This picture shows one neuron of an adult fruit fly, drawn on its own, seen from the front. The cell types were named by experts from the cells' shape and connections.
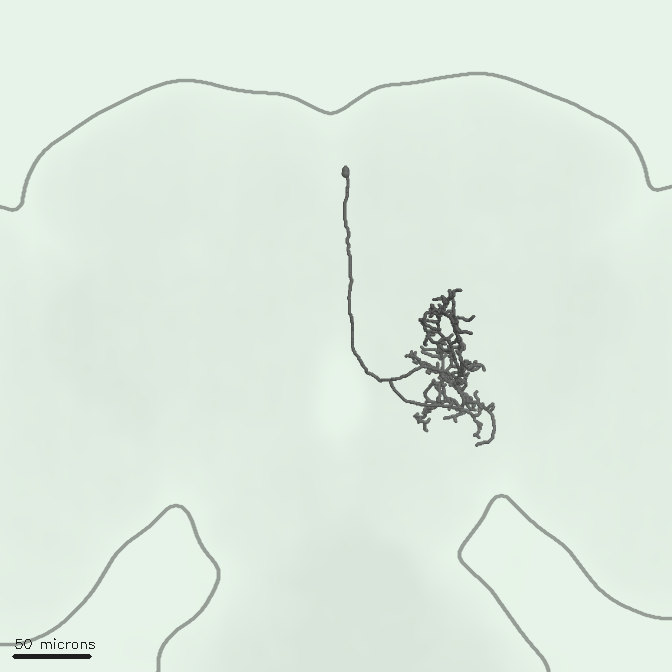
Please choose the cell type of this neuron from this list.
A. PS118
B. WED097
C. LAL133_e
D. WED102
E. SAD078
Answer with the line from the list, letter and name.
C. LAL133_e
